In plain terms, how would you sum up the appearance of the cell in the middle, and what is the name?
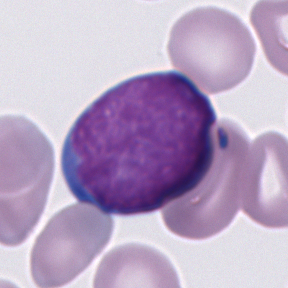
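Very scant cytoplasm, forming only a thin rim around the nucleus. Cytoplasm deep blue, no vacuoles. Outline smooth, without projections. Cell: myeloblast.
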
